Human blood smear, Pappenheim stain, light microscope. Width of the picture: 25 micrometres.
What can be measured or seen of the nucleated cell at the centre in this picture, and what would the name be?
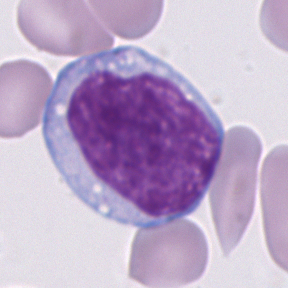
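First, size: the cell measures about 17 by 14 micrometres. Second, the nucleus: oval, about 15 by 11 micrometres, filling about 70% of the cell's area, and set off-centre toward the right. Third, the cytoplasm: its blue is deepest along the outer edge, its widest band lies left of the nucleus, and a few small clear vacuoles dot it. This cell is a myeloblast.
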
